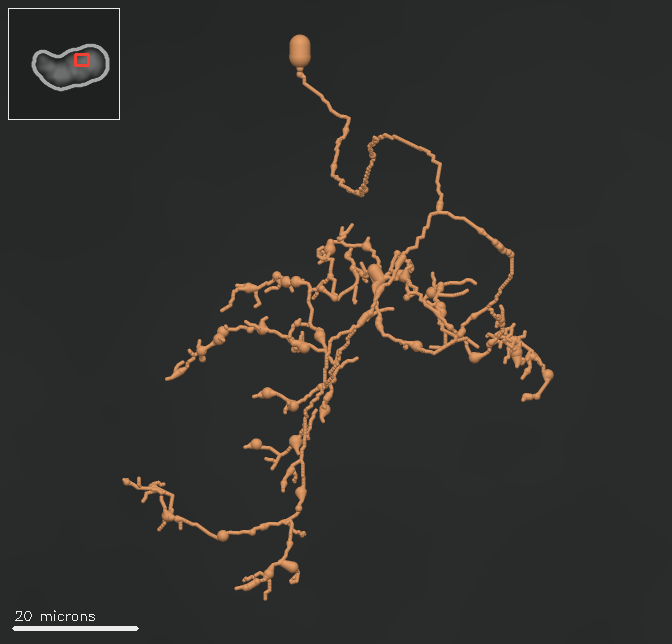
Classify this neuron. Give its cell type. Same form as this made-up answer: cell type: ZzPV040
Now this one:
cell type: FB4Z_a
